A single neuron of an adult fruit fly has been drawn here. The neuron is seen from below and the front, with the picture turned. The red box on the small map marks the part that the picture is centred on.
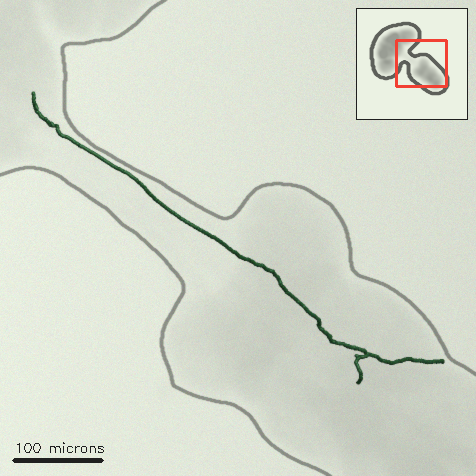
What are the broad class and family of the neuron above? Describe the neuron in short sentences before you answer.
It reaches both the brain and the nerve cord, passing through the neck. The drawing shows no cell body. By the scale bar it is about 450 microns wide in this view. Its broad class is sensory neuron ascending to the brain. The name of its family is class mechanosensory proprioceptive.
